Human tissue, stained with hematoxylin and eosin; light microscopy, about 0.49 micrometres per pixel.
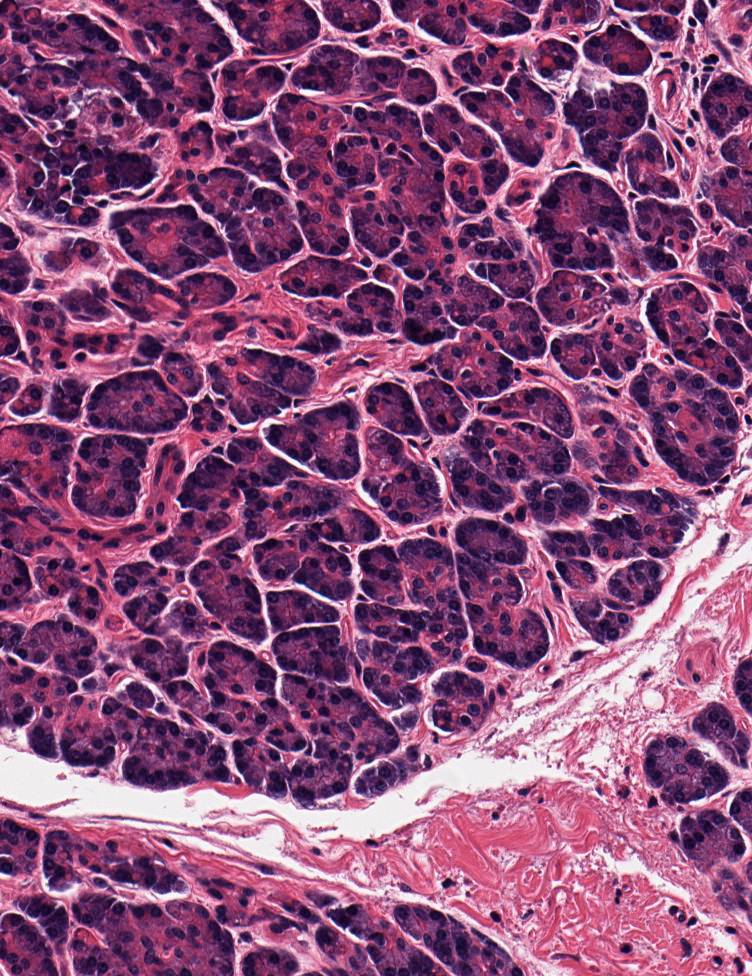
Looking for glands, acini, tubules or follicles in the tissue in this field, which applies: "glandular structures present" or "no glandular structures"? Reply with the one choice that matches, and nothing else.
Glandular structures present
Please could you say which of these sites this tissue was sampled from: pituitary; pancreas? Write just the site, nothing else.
pancreas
